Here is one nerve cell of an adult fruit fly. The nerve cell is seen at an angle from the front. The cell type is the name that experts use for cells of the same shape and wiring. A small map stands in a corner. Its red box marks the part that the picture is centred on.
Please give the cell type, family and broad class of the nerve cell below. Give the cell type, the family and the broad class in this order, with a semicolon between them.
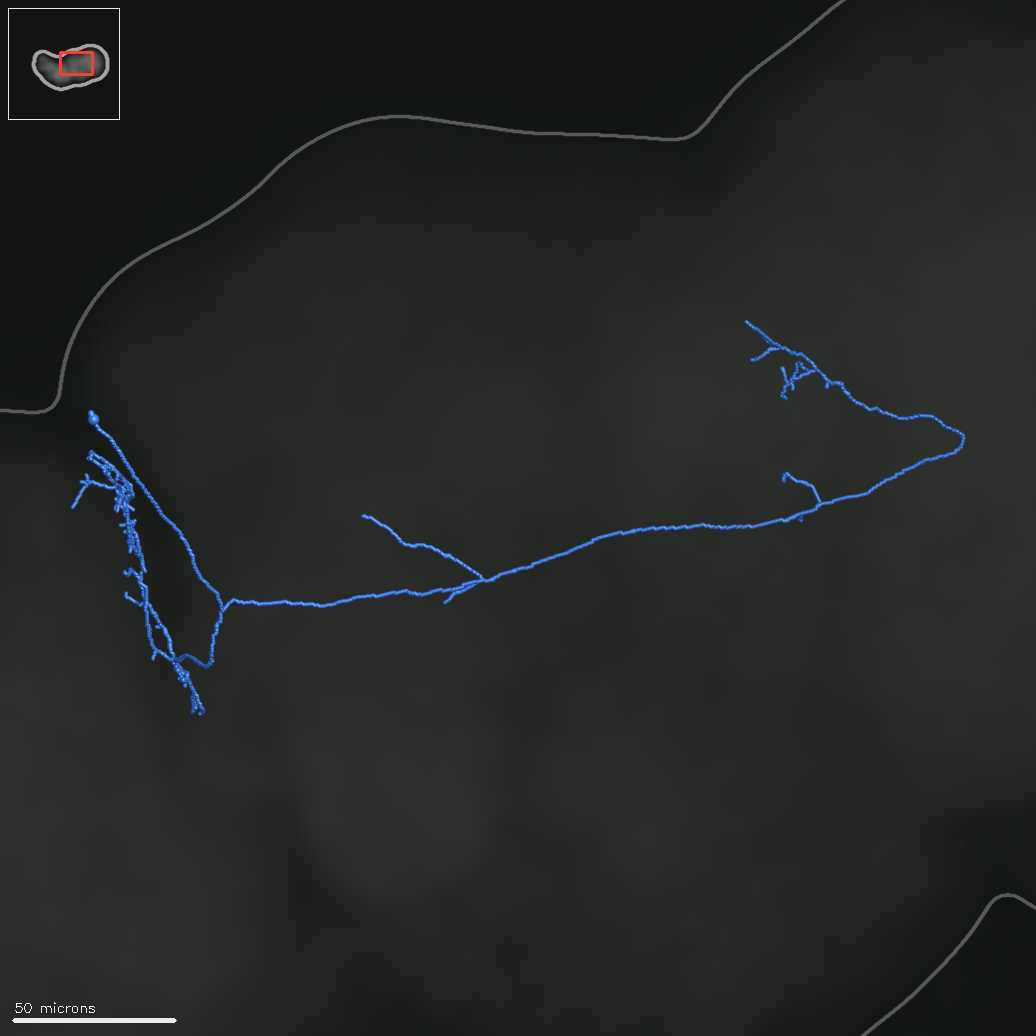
LT81; hemilineage VPNp1_lateral; visual projection neuron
